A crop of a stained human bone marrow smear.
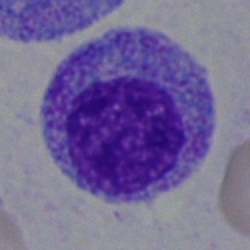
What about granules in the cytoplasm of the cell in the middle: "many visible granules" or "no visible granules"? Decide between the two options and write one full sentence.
Many visible granules are held in the cell's cytoplasm.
